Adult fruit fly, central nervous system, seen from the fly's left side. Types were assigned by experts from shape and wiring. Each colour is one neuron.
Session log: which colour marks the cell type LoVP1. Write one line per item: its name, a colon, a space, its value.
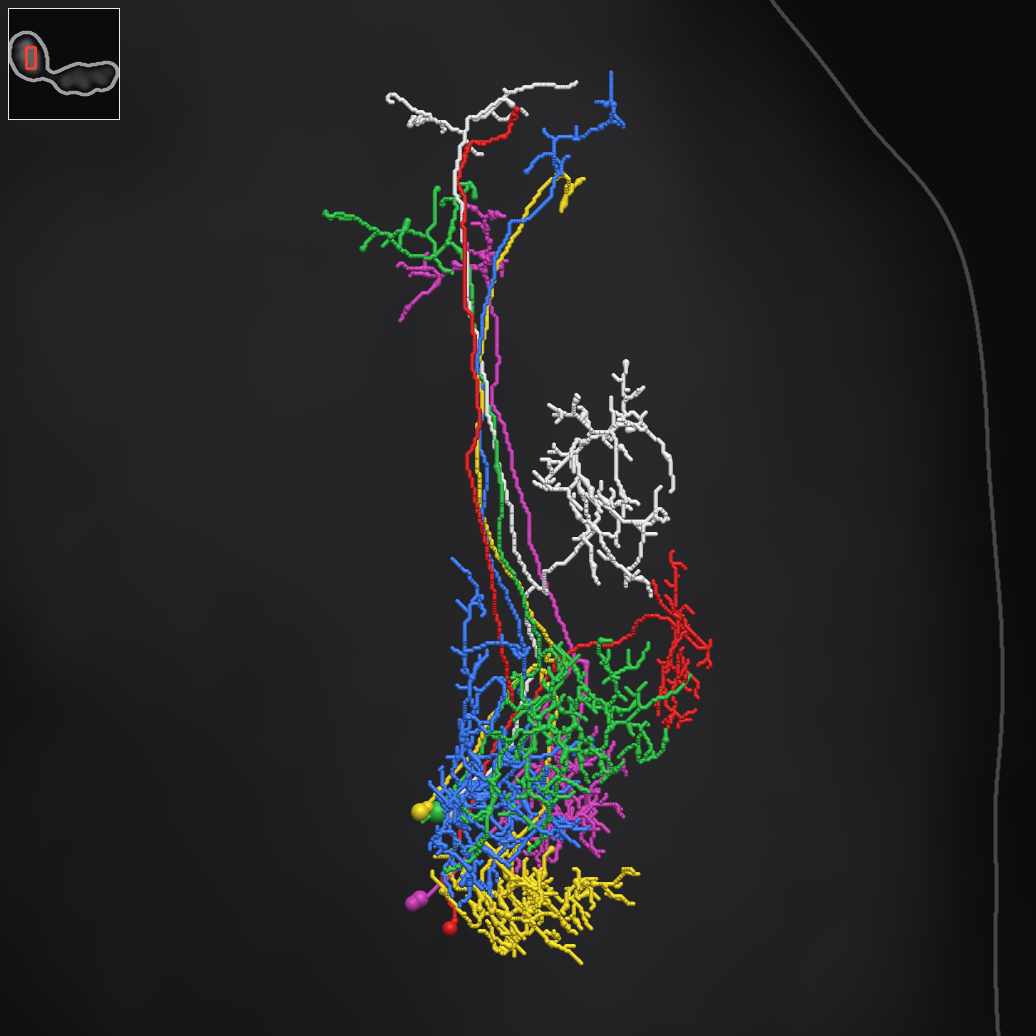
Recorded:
colour: blue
